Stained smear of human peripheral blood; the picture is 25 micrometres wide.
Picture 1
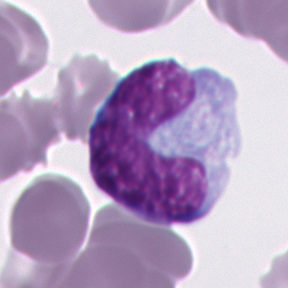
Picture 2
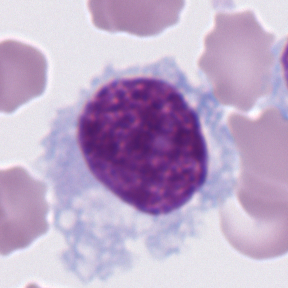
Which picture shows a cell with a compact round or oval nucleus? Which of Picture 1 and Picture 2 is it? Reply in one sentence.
A compact round or oval nucleus belongs to the cell in Picture 2.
